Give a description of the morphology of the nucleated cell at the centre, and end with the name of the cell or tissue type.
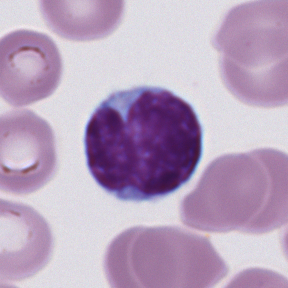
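Checking the outline first, it is round and smooth. Next, the nucleus: a deep notch cuts into its upper edge, left of centre, splitting it into a smaller left part and a larger right part. Last, the cytoplasm shows no granules. The cell is a typical lymphocyte.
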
